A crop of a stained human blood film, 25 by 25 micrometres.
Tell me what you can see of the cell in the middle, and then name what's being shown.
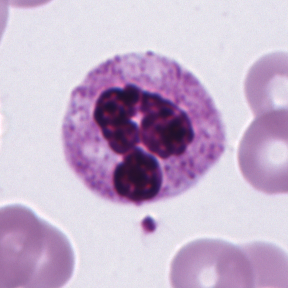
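Round, smooth outline, about 14 micrometres across. Nucleus split into separate lobes joined by narrow links, filling about 40% of the cell's area. Chromatin dark purple, coarsely clumped. Cytoplasm plentiful, pale pinkish-lilac. Cell: segmented neutrophil.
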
